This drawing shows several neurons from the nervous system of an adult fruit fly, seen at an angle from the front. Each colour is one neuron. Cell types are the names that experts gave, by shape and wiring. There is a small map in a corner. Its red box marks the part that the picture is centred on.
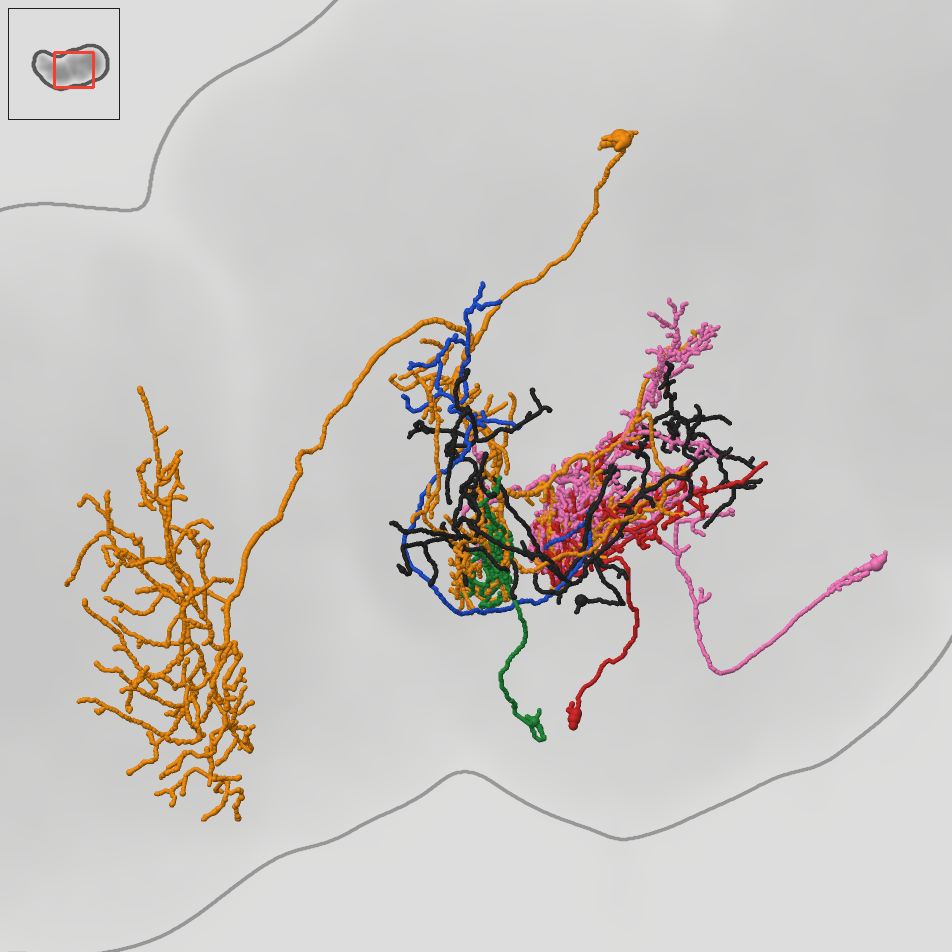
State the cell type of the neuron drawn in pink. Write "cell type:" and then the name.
cell type: GNG327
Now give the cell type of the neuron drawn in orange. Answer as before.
cell type: MeVC12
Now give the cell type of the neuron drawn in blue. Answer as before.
cell type: GNG416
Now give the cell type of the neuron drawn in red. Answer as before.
cell type: GNG598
